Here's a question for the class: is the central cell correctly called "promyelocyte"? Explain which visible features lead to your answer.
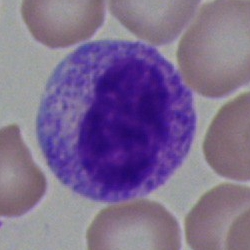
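Promyelocyte doesn't fit; this one is a myelocyte. The chromatin settles it: dark purple and fairly dense, with only a few paler patches.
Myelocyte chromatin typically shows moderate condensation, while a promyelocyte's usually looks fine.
The cytoplasm forms a moderate rim, widest on the left, with numerous purple granules scattered throughout. The outline is round and smooth, and pale red cells surround the cell without overlapping it.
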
